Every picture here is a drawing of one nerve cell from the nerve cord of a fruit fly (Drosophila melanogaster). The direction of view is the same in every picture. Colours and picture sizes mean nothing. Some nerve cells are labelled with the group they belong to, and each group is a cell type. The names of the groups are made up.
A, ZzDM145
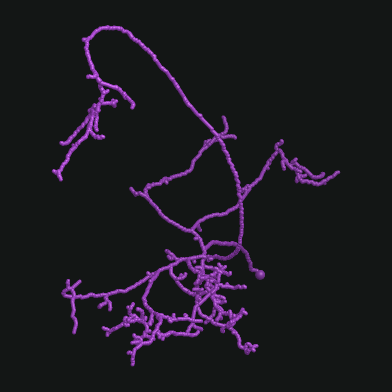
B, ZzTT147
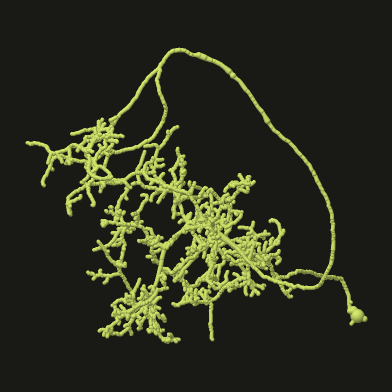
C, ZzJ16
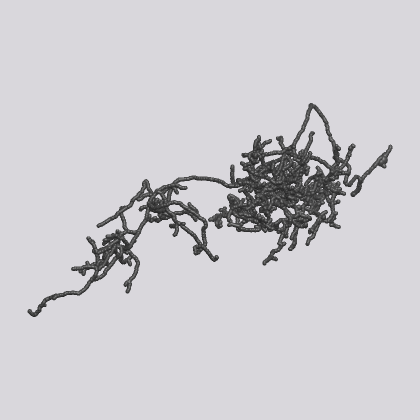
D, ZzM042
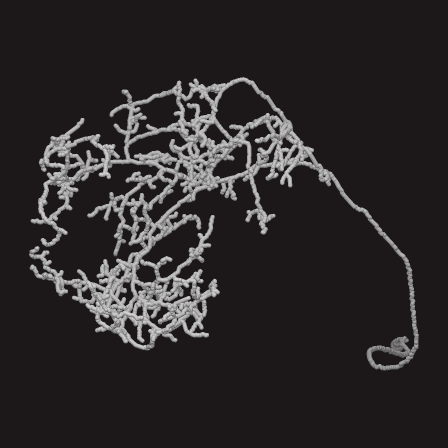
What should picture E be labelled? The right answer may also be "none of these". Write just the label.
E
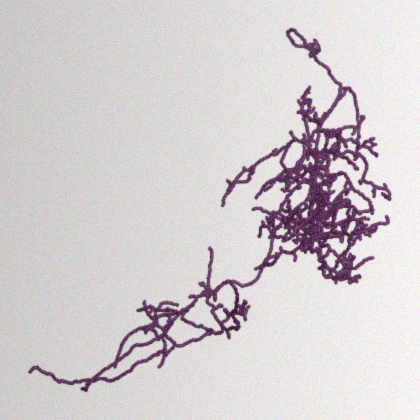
ZzJ16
